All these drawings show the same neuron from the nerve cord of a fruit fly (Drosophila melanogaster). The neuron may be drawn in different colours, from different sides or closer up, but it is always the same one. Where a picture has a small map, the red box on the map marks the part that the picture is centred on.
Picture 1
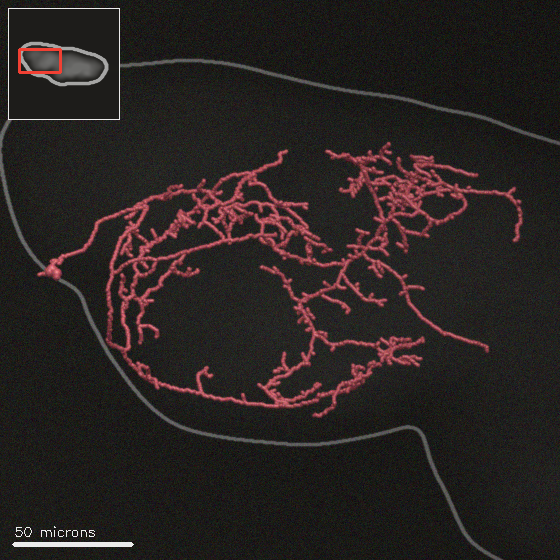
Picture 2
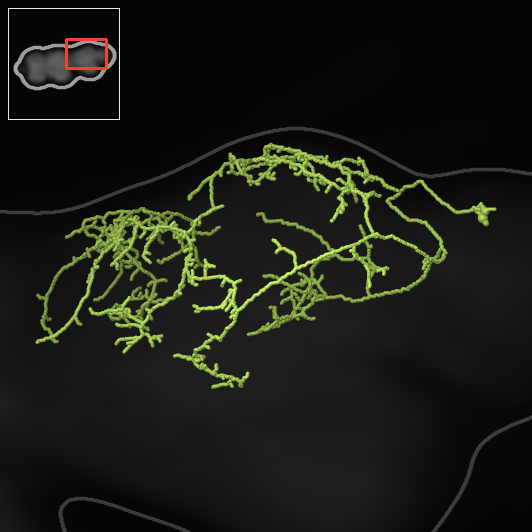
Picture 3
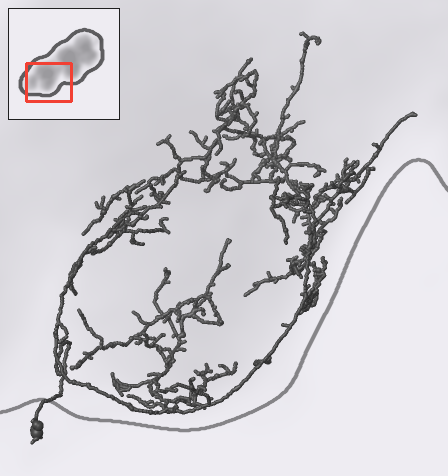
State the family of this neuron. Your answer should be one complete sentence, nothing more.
As its family, the neuron has hemilineage 19A.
